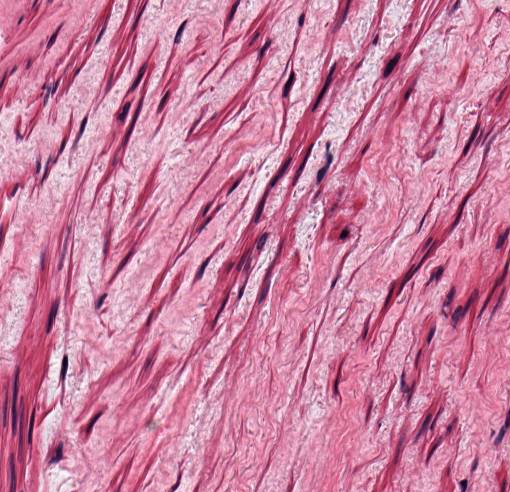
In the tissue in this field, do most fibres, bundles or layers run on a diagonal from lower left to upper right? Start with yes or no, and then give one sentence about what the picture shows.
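Yes. Parallel bundles of elongated cells and fibres run diagonally across the whole field from lower left to upper right.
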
